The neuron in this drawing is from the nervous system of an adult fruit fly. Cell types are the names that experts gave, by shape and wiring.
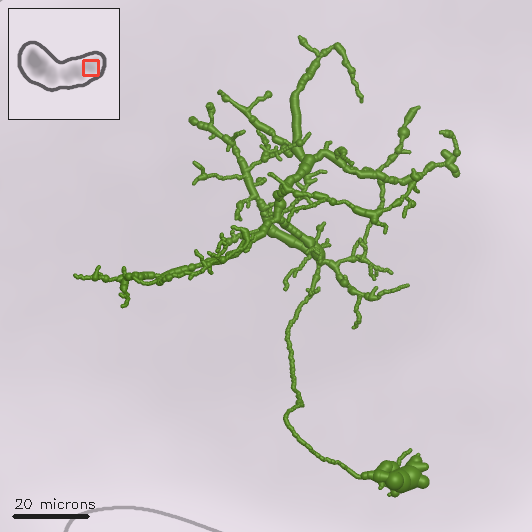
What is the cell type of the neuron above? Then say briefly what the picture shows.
The cell type is IN13B031. Its broad class is nerve-cord intrinsic neuron. The cell body can be seen at the lower right of the picture. By the scale bar it is about 130 microns tall in this view. Dozens of branch ends can be seen.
